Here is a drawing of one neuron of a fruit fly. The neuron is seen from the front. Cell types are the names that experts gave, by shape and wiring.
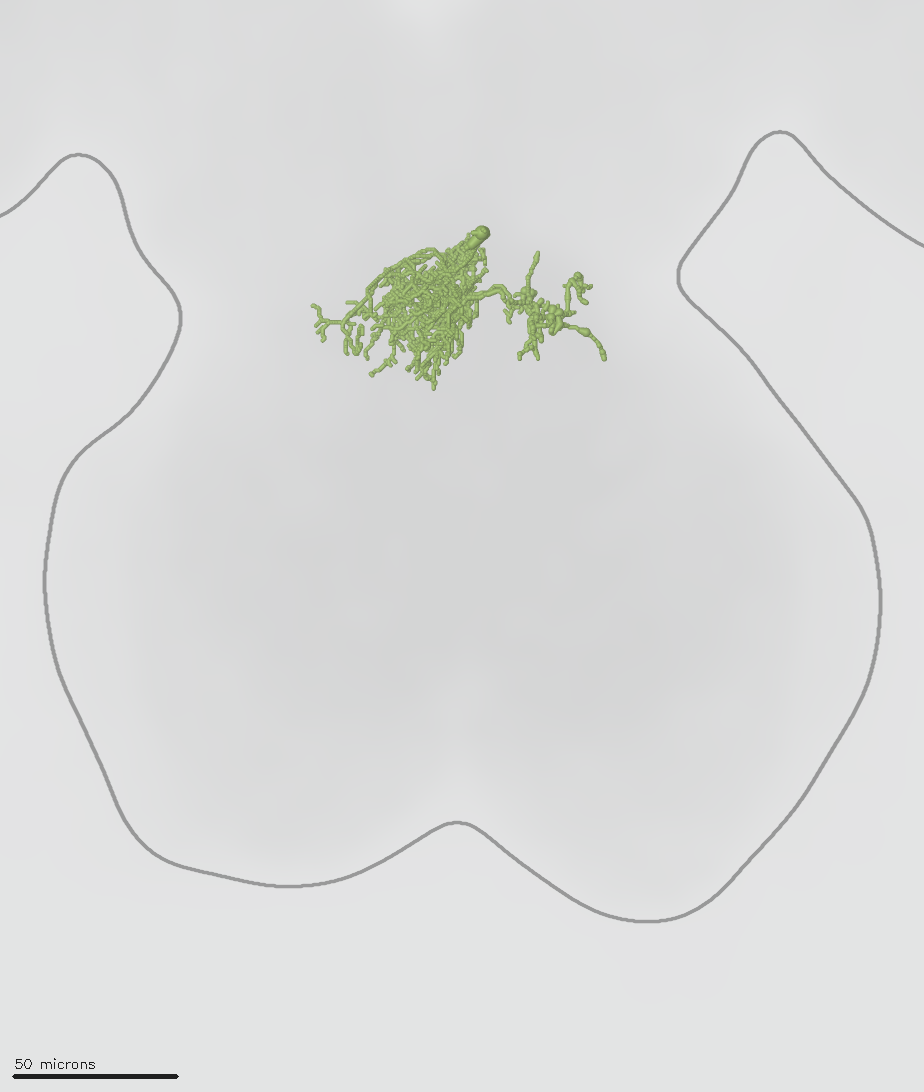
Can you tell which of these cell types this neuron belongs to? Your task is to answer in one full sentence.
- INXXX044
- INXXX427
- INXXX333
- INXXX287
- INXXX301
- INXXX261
The cell type name INXXX287 applies to this neuron.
